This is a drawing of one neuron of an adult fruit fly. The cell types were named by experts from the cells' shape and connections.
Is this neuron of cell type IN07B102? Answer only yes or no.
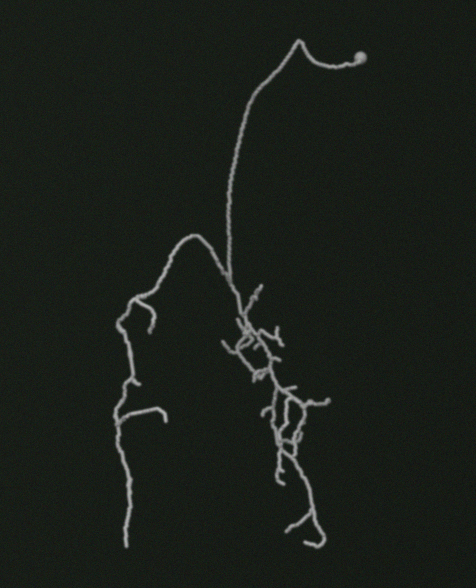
yes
